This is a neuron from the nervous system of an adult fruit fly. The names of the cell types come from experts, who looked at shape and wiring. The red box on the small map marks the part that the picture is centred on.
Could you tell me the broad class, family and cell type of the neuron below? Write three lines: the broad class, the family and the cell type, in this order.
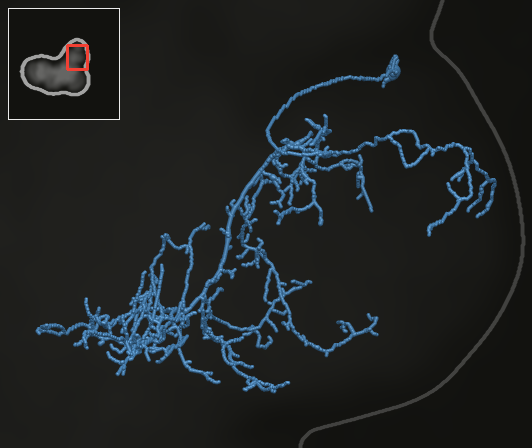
nerve-cord intrinsic neuron
hemilineage 03A
IN03A050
